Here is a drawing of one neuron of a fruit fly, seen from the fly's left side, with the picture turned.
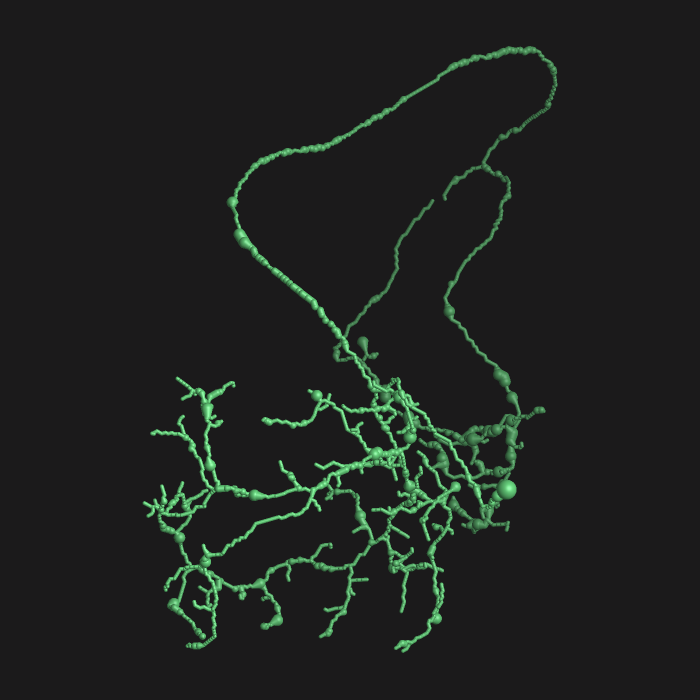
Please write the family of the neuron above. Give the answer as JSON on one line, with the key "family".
{"family": "hemilineage LHl2_dorsal"}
